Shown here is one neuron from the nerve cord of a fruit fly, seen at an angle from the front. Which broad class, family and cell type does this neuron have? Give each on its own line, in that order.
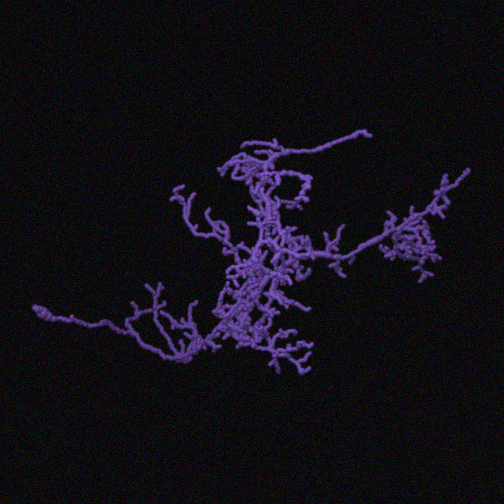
nerve-cord intrinsic neuron
hemilineage 13B
IN13B028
